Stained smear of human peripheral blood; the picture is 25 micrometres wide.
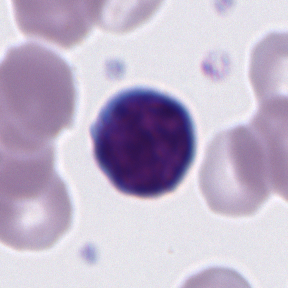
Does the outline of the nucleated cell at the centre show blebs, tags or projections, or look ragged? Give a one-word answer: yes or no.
No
